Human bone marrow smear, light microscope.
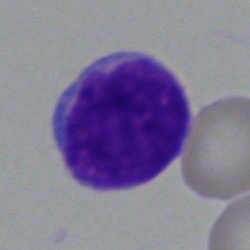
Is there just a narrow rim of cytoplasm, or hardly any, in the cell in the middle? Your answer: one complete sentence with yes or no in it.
Yes, most of this cell is taken up by its nucleus.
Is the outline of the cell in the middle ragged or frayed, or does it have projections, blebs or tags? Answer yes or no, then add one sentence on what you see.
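No. The cell outline is round to slightly oval and smooth.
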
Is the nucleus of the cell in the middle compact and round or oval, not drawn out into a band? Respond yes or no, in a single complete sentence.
Yes, a single compact round or oval mass makes up the nucleus.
